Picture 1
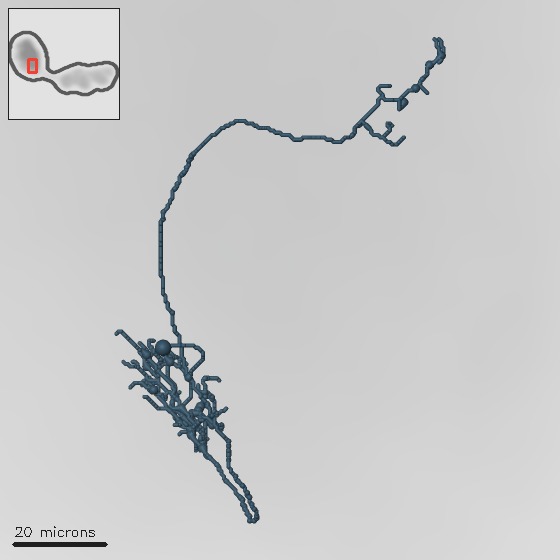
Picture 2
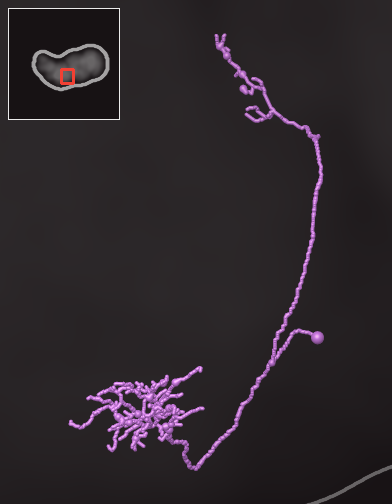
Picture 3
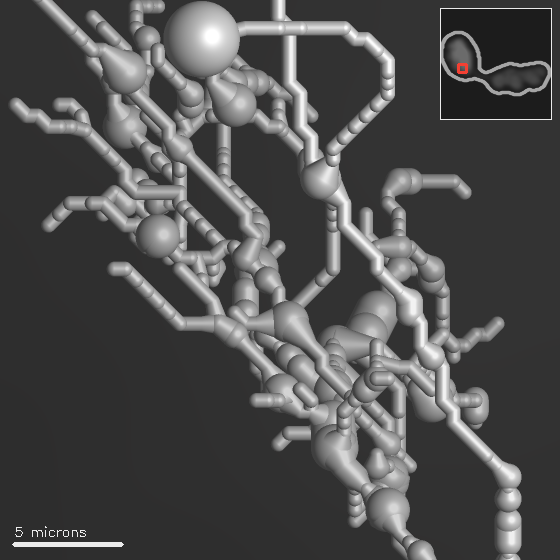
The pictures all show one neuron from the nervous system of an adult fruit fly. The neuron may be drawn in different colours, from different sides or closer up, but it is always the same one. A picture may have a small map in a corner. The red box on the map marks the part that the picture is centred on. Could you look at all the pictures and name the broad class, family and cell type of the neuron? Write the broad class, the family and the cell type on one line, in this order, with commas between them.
optic-lobe intrinsic neuron, MeLo, MeLo4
